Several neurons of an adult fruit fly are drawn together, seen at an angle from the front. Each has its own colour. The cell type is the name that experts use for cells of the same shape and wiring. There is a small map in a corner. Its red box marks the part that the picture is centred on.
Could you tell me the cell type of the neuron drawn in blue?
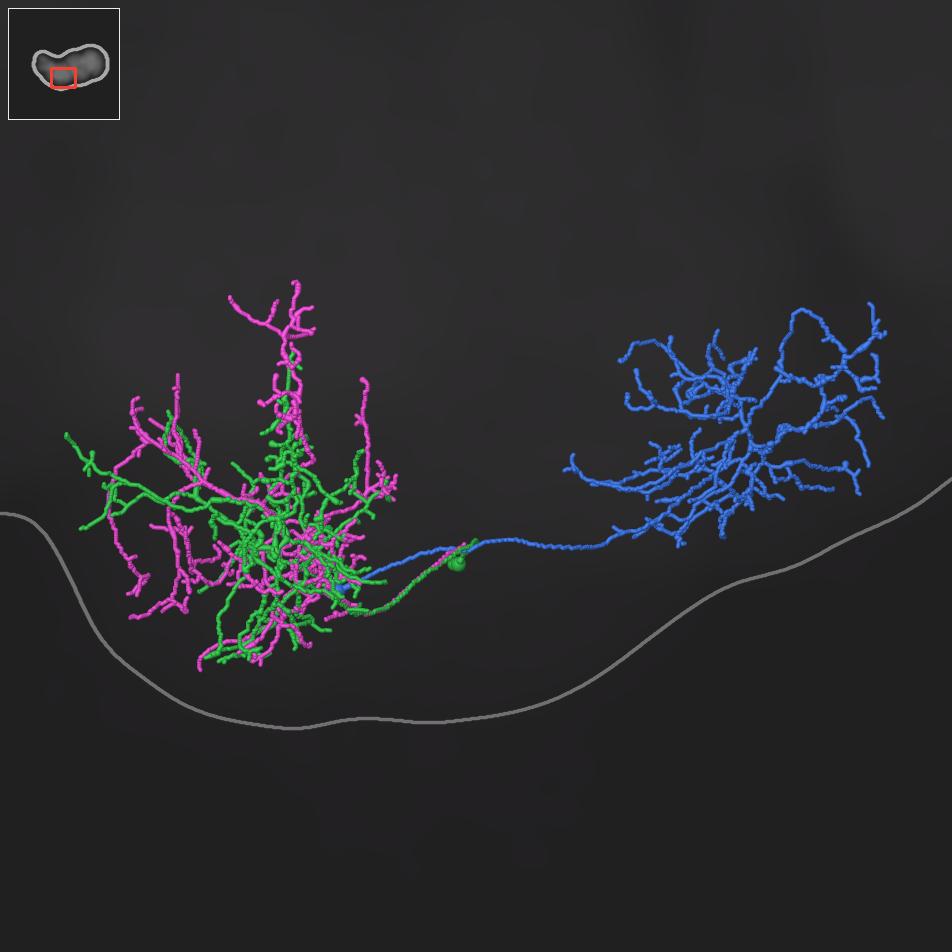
IN13B066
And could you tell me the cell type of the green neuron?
IN13B069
